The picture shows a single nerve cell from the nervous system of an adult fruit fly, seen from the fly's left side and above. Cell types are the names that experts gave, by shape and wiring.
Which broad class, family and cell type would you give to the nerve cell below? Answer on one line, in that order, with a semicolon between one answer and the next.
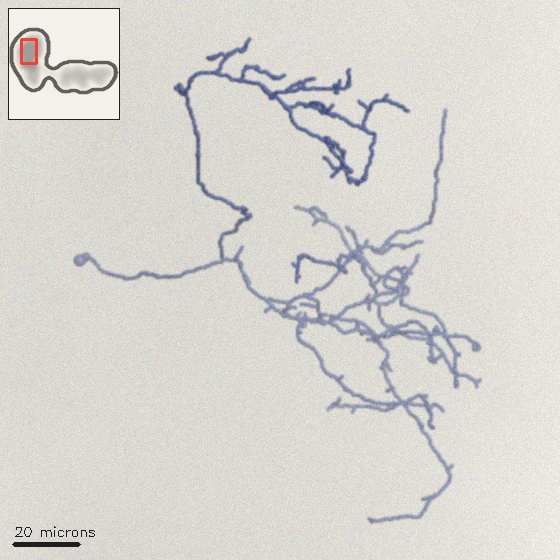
central-brain intrinsic neuron; hemilineage LALa1_anterior; WED012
